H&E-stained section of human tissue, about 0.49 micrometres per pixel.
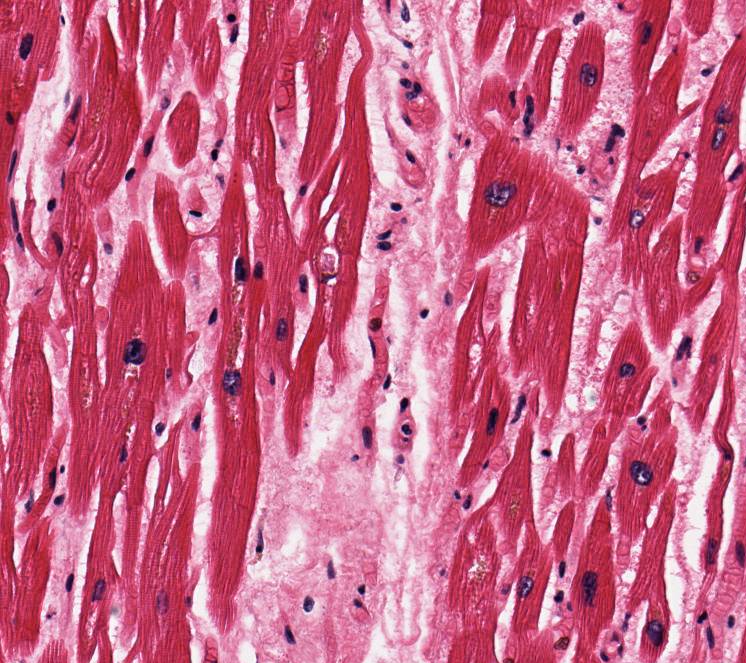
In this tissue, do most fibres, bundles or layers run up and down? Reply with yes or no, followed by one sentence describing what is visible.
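Yes. The muscle fibres run mainly from top to bottom of the field.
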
